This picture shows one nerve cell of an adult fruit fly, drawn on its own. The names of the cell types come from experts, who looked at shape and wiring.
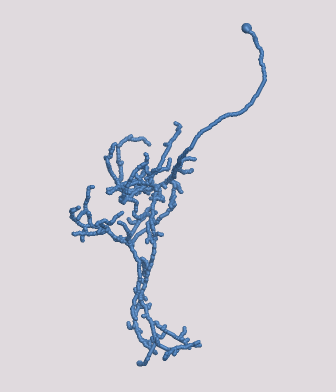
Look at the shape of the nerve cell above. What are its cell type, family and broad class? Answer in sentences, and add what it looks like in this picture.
Its cell type is SIP030. Its family is hemilineage DL1_dorsal. It is a central-brain intrinsic neuron. The picture shows dozens of branch ends. In this view it is taller than it is wide.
